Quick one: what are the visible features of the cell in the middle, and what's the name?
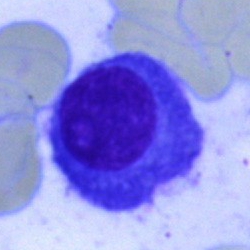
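First, the nucleus sits off-centre, toward the upper left. Second, its chromatin is dark purple and densely stained. Third, the cytoplasm is deep blue and widest on the right and lower side of the nucleus. The cell is a plasma cell.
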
